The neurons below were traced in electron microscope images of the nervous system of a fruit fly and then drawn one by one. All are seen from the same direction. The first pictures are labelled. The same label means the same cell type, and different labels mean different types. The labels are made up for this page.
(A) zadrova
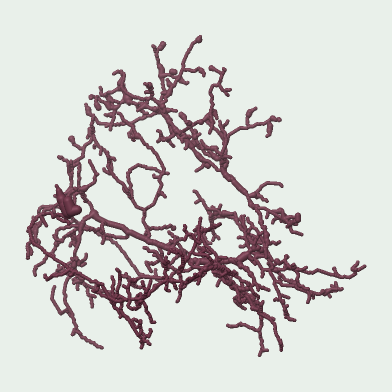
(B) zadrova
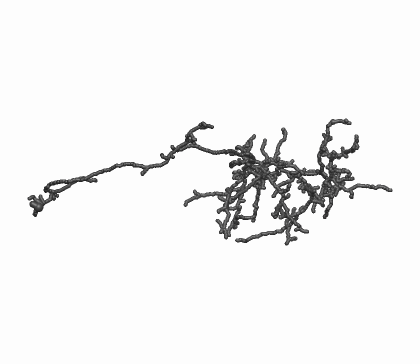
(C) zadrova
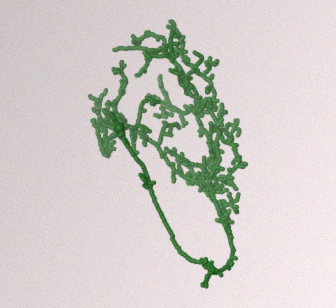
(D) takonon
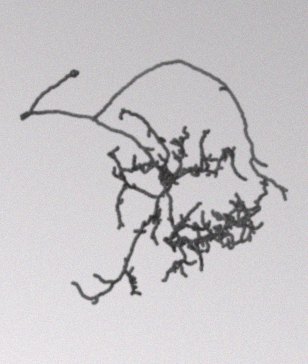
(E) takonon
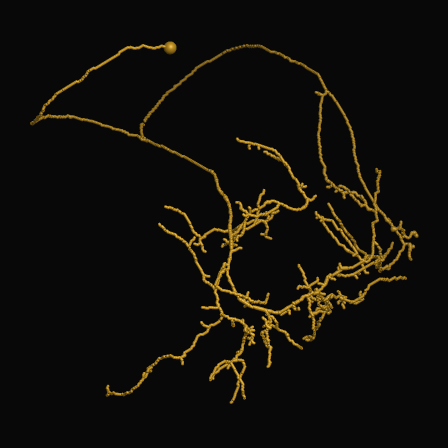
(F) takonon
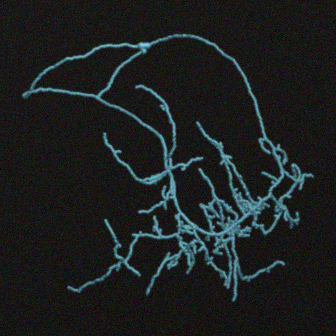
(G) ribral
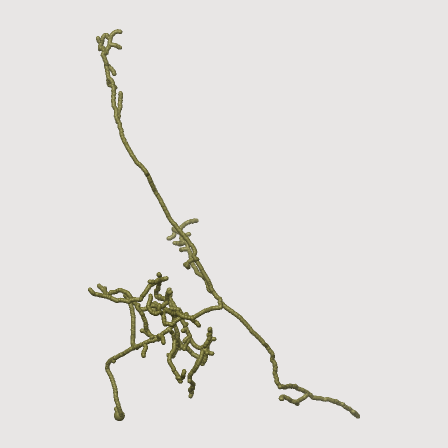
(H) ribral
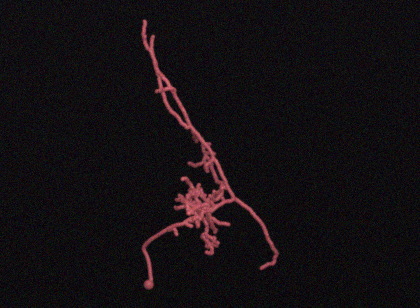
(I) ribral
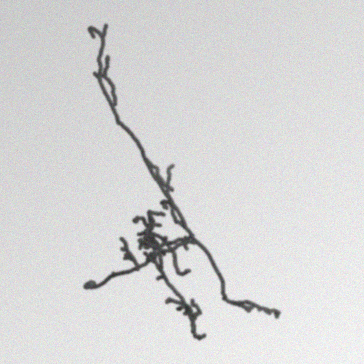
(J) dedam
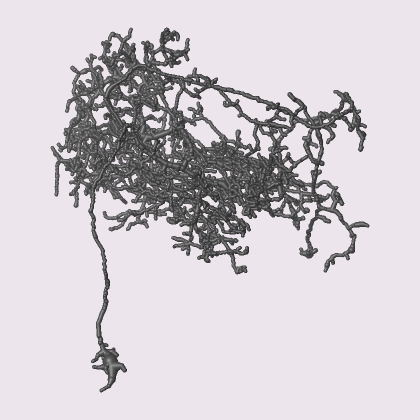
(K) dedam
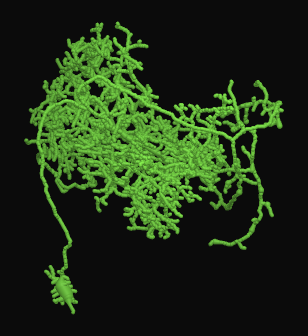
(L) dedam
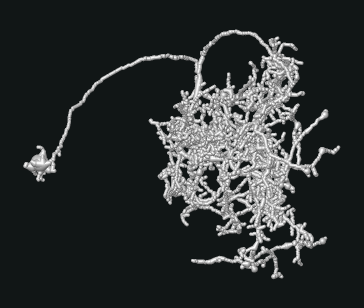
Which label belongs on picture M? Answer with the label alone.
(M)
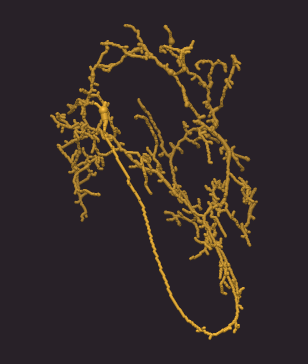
zadrova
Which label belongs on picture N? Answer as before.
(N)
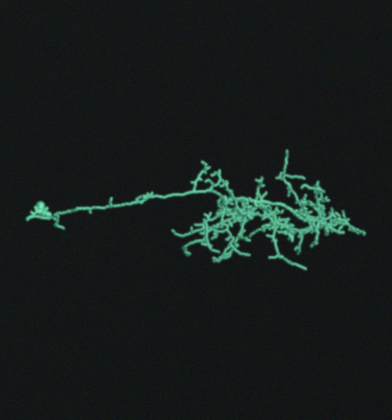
zadrova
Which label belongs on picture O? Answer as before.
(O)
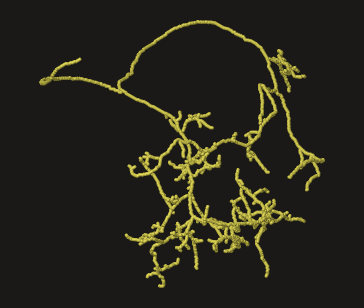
takonon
